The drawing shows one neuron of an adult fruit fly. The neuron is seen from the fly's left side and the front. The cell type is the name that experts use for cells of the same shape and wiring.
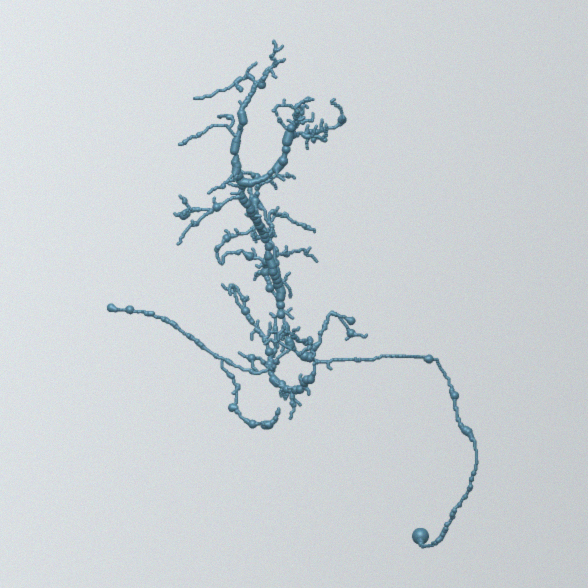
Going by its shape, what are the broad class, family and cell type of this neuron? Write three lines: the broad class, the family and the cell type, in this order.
nerve-cord intrinsic neuron
hemilineage 20A.22A
IN20A.22A036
